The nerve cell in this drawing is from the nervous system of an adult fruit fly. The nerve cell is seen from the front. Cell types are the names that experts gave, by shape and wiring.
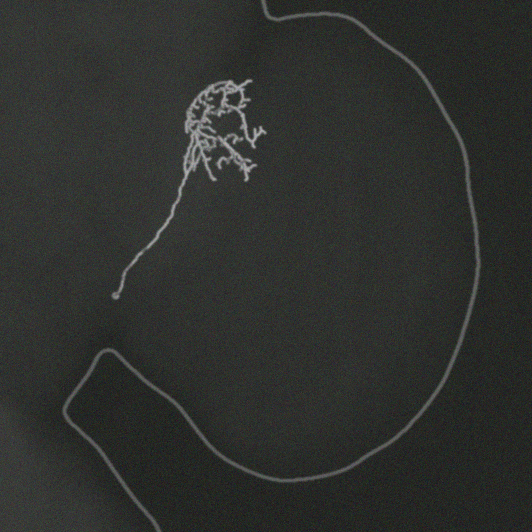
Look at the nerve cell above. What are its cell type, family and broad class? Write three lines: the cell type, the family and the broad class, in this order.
Li18a
Li
optic-lobe intrinsic neuron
